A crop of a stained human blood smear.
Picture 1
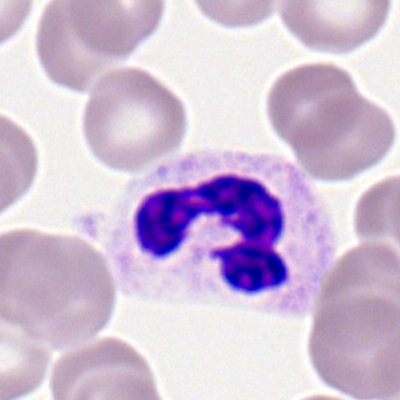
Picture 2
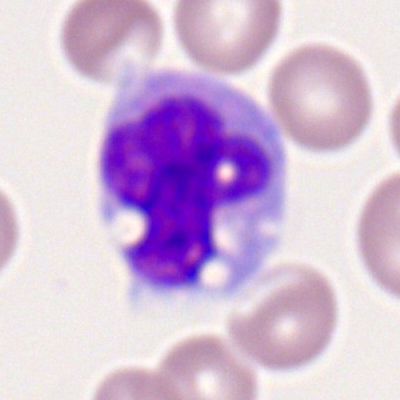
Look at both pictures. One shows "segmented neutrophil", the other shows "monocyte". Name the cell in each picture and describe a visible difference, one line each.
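Picture 1 shows a segmented neutrophil: No vacuoles are seen in the cytoplasm.
Picture 2 shows a monocyte: Several small, round, clear vacuoles are present.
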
